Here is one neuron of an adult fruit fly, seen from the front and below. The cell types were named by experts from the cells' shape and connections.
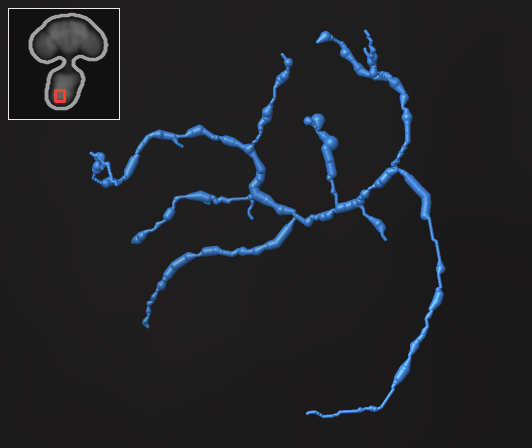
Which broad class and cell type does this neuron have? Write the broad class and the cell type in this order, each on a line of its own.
sensory neuron entering the nerve cord
SNxx17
